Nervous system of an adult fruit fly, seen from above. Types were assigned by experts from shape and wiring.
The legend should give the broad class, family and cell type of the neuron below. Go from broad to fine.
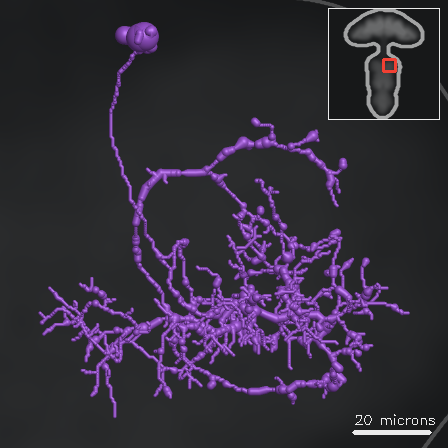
nerve-cord intrinsic neuron; hemilineage 09A; IN09A013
